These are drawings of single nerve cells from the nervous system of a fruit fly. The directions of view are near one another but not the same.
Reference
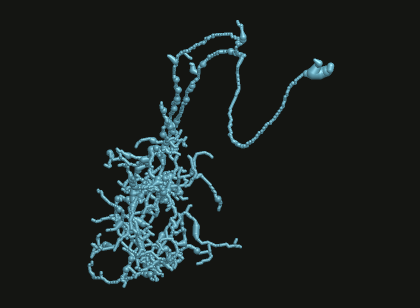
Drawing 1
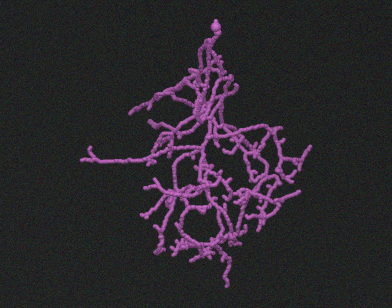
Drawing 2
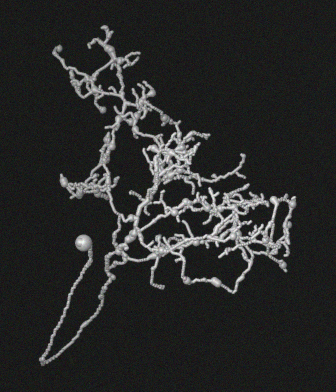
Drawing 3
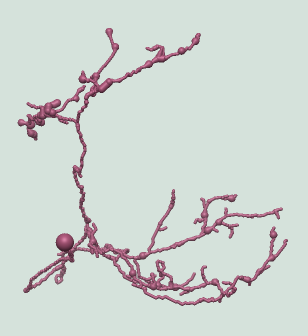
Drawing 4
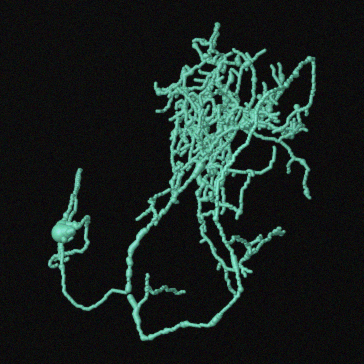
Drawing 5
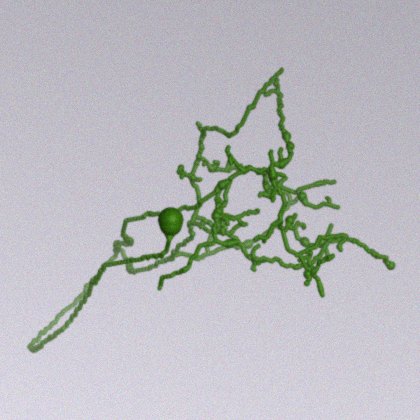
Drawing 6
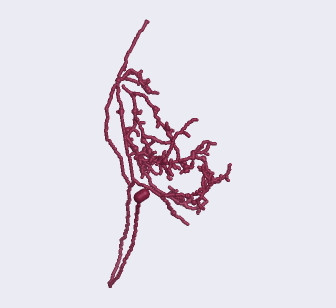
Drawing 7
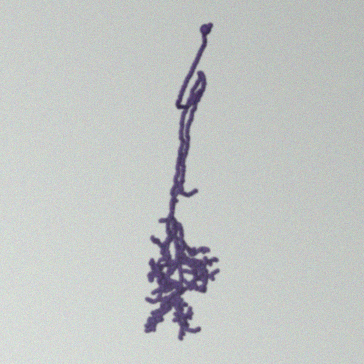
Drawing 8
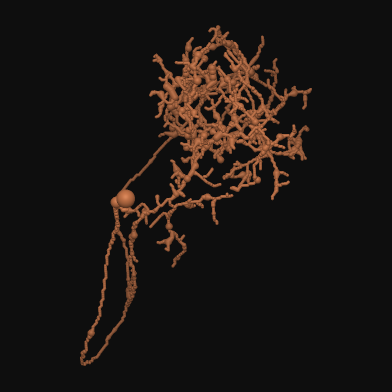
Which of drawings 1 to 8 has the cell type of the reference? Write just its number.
7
